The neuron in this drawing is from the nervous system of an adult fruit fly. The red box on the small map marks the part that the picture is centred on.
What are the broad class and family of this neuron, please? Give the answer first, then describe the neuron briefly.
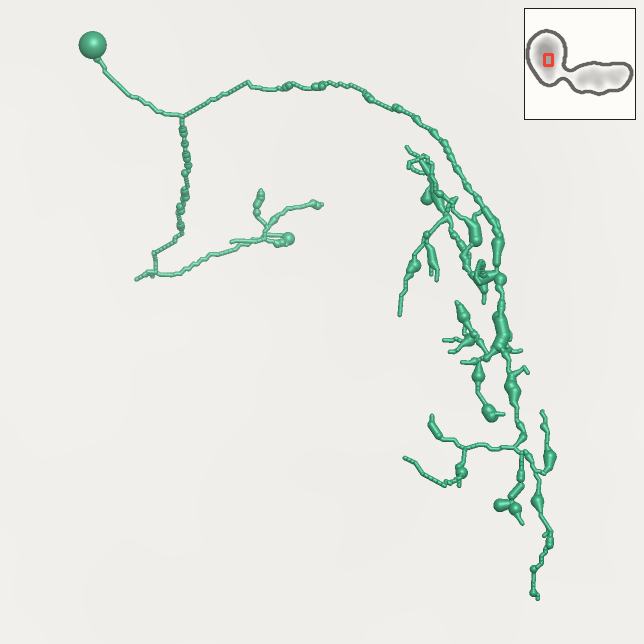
This is an optic-lobe intrinsic neuron. Its family is MeLo. The cell body is at the upper left of the picture. Dozens of branch ends can be seen.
